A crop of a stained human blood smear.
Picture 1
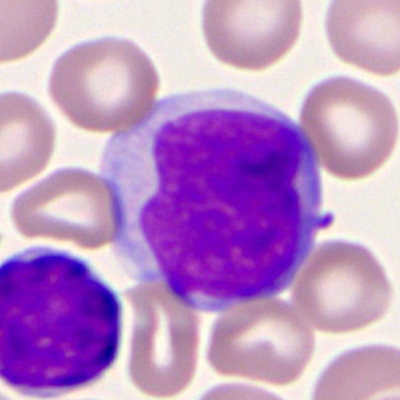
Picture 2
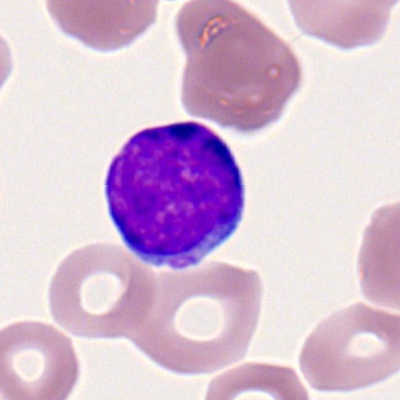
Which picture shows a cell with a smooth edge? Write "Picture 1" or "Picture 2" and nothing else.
Picture 2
